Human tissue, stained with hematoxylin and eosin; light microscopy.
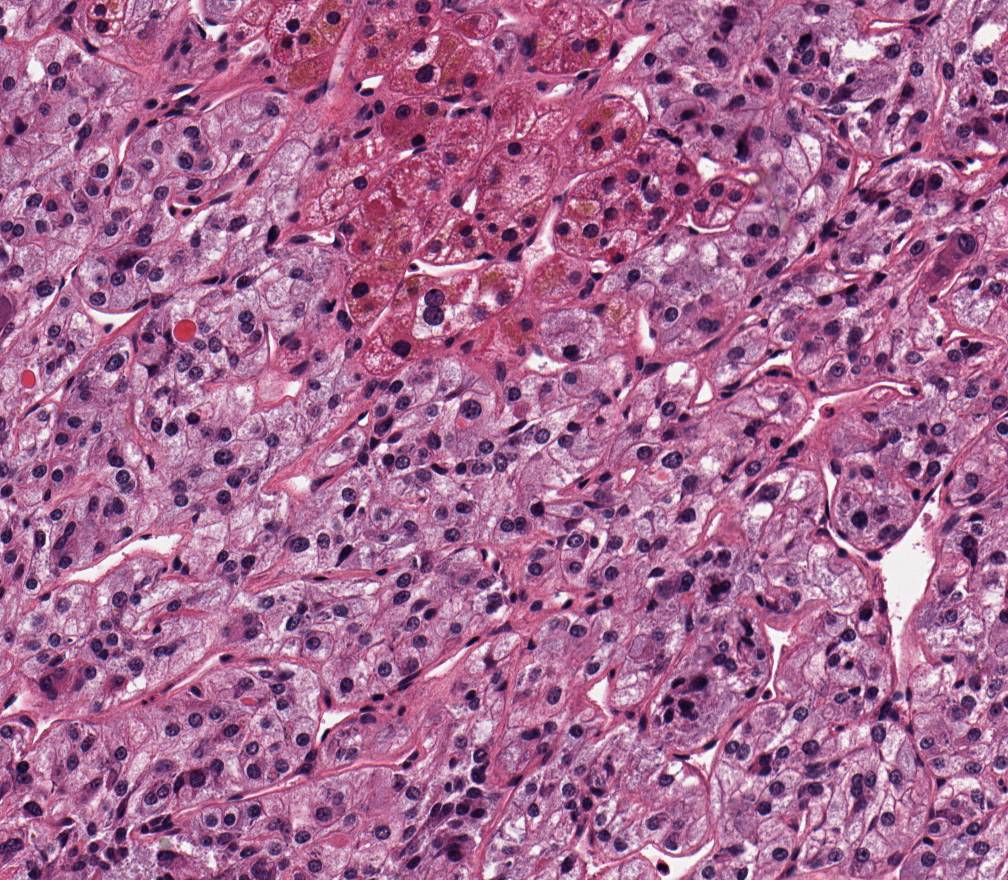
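Adrenal gland, haematoxylin and eosin. Polygonal cells in solid nests and sheets fill the field, divided by delicate thin fibrovascular strands. Most have pale, clear to finely vacuolated cytoplasm and distinct borders; a group at top centre contains granular golden-brown pigment. Nuclei are mostly round and central, many with a small visible nucleolus.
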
